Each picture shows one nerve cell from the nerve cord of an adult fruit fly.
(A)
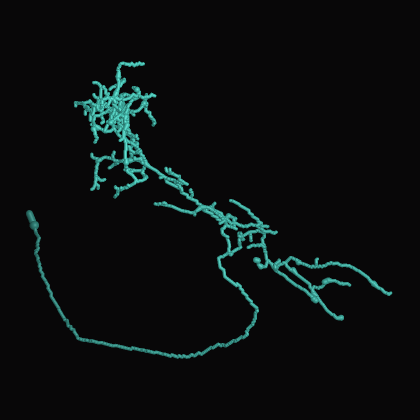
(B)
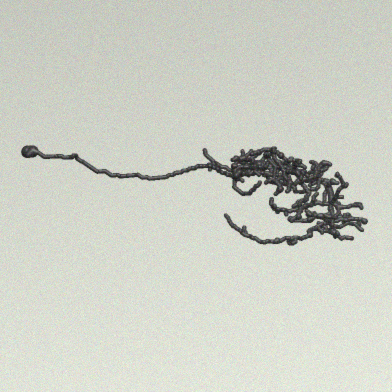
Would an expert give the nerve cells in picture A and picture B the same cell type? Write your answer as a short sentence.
They are of the same cell type.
